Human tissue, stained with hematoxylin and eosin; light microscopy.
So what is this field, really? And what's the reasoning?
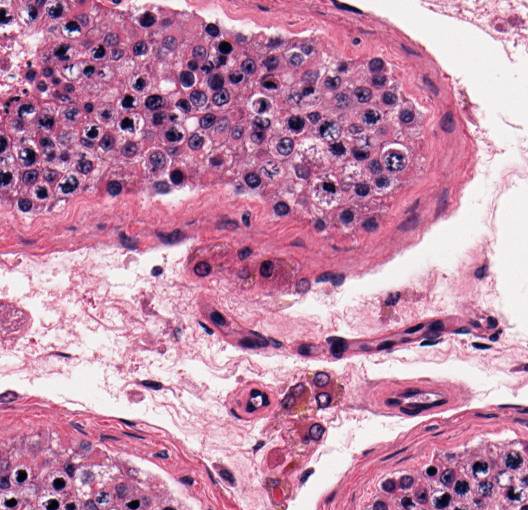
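These are seminiferous tubule cross-sections, rounded, filling the upper half and both lower corners, with interstitial tissue between. Notice that the upper tubule is lined by many layers of cells with round nuclei.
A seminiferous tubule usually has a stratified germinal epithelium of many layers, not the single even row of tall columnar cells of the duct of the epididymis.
A thick band of pink, wavy, layered fibrous tissue with flattened nuclei bounds each tubule.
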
